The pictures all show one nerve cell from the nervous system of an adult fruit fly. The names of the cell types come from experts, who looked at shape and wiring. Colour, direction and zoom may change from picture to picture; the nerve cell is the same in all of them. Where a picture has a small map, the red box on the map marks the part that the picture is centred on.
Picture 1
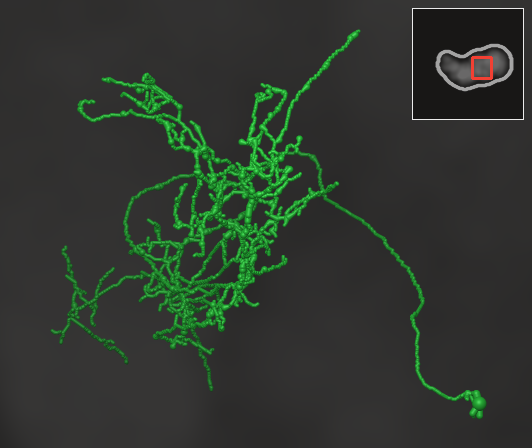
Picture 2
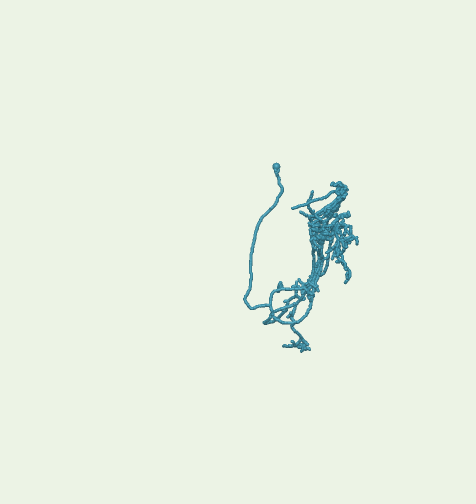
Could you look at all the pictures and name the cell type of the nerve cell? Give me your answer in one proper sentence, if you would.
This nerve cell is a member of the LAL206 cell type.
